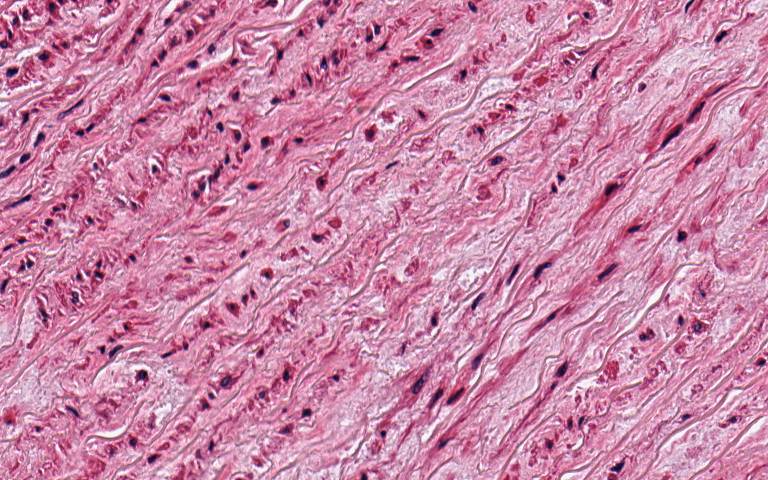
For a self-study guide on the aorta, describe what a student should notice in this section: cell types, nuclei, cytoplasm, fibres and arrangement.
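Across the whole field, fibres and cells run in parallel bands diagonally from lower left to upper right. Throughout, the pink fibres are wavy, not straight. Nuclei lie singly, scattered between the fibres, and are not packed into sheets. In patches across the field, pale, loose, wispy material lies between the fibre bundles.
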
